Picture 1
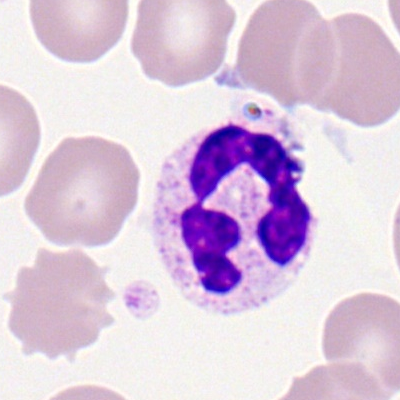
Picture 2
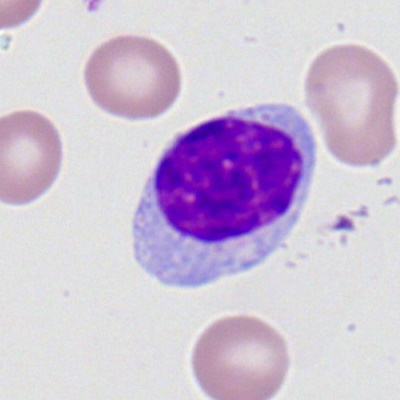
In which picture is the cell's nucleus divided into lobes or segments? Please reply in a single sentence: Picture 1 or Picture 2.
It is in Picture 1 that the cell's nucleus is lobed.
